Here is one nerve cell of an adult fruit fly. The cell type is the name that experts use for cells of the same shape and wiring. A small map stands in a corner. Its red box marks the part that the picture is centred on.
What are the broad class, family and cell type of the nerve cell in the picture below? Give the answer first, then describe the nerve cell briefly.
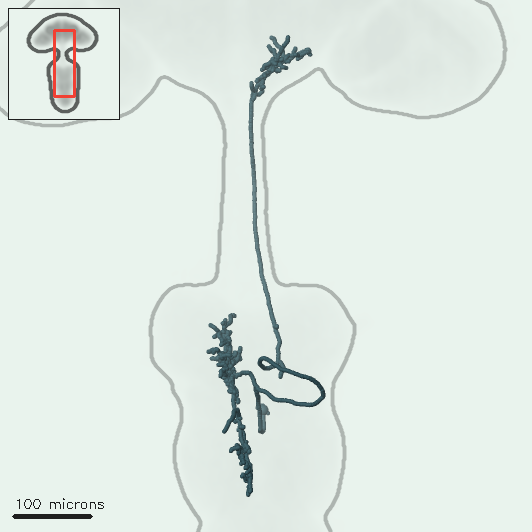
This is an ascending neuron. Its family is hemilineage 02A. Its cell type is AN02A009. It runs through the neck, between the brain and the nerve cord. The cell body can be seen at the bottom of the picture. By the scale bar it is about 600 microns tall in this view.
